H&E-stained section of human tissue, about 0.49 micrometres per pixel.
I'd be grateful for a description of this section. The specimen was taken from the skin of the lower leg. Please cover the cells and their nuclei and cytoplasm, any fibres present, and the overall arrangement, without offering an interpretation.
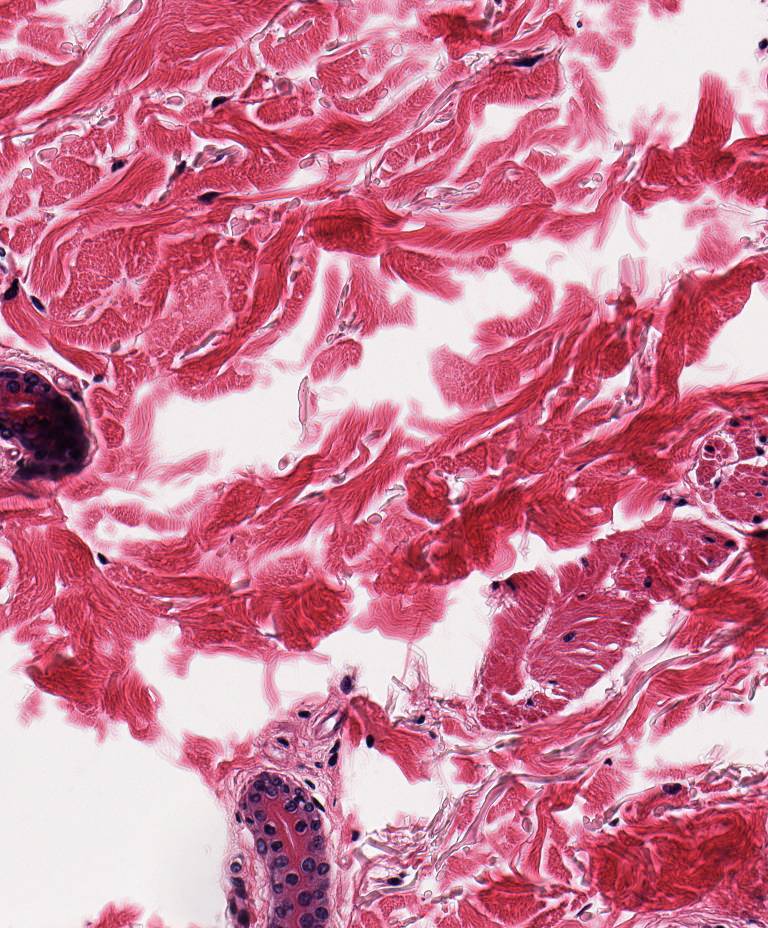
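Thick, irregular bundles of pink collagen, running in many directions, take up most of the field. Between them lie sparse, small, dark spindle-shaped nuclei. Wide empty clefts separate the bundles, most of all across the centre. No fat cells are present.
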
